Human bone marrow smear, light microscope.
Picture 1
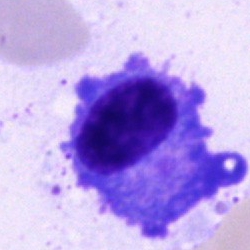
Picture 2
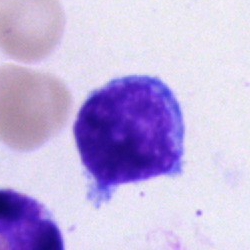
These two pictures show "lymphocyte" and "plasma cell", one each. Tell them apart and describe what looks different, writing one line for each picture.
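Picture 1 is a plasma cell. The cytoplasm is abundant and stains blue.
Picture 2 is a lymphocyte. The cytoplasm is scant, forming only a thin rim around a nucleus that fills most of the cell.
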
